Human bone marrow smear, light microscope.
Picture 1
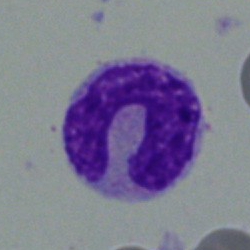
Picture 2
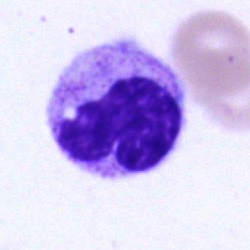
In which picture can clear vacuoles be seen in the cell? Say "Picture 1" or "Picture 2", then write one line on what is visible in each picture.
Picture 2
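Picture 1: The cytoplasm contains no vacuoles.
Picture 2: A single small clear vacuole lies at the left edge of the nucleus.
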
